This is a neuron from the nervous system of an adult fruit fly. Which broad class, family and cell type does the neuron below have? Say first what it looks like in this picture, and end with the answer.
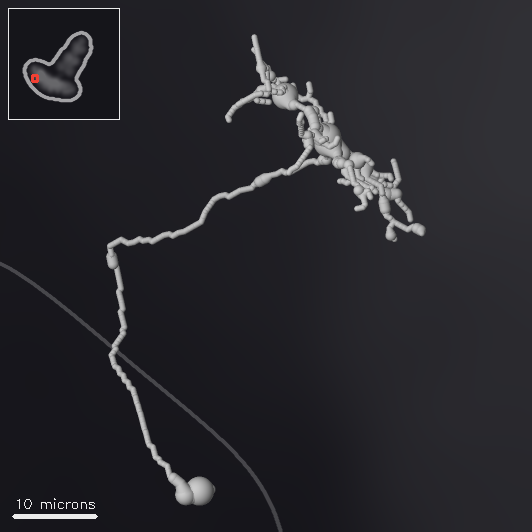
Its cell body lies at the bottom of the picture. By the scale bar it is about 55 microns tall in this view. It is an optic-lobe intrinsic neuron. Its family is Dm. Its cell type is Dm8a.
